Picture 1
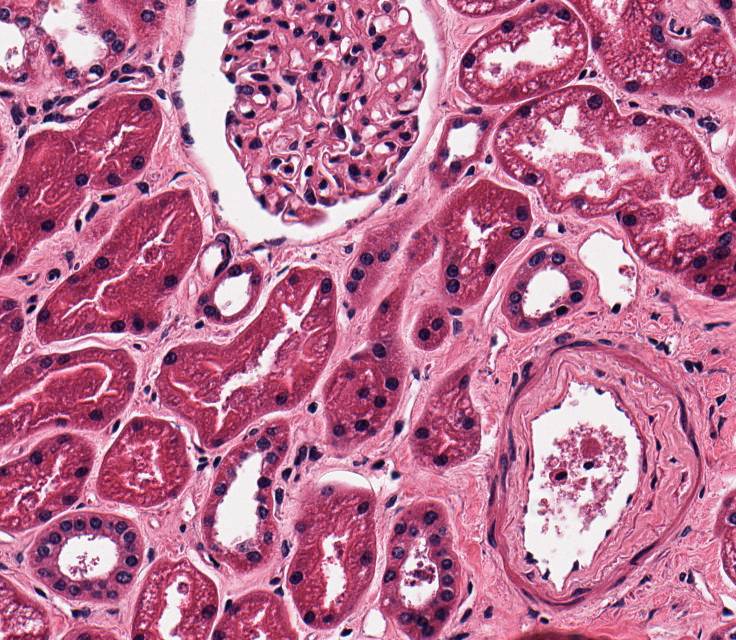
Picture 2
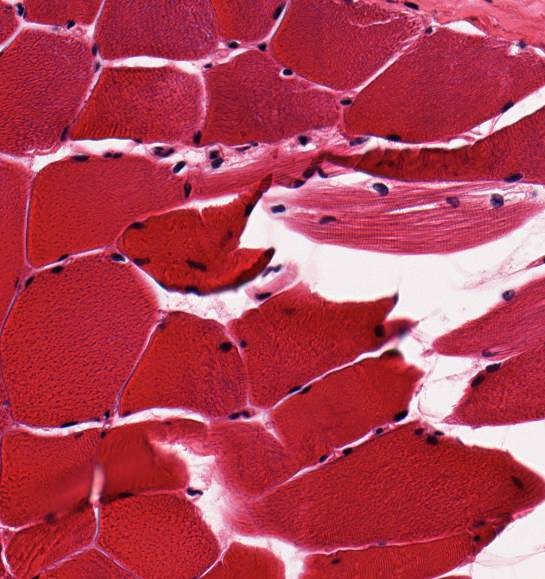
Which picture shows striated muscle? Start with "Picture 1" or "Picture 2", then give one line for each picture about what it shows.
Picture 2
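Picture 1: At the lower right a vessel has a thick concentric wall of smooth muscle and fibrous tissue around an open lumen.
Picture 2: The lengthwise-cut fibres at the upper right show fine transverse cross-striations.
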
